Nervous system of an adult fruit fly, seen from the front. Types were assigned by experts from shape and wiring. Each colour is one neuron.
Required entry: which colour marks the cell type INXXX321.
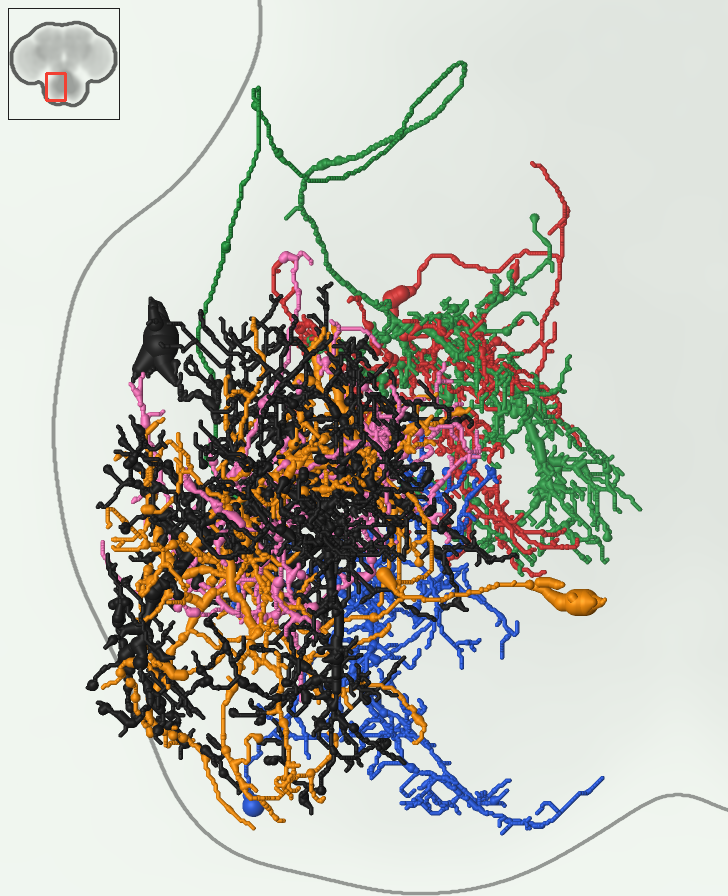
green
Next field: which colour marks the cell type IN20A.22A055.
blue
